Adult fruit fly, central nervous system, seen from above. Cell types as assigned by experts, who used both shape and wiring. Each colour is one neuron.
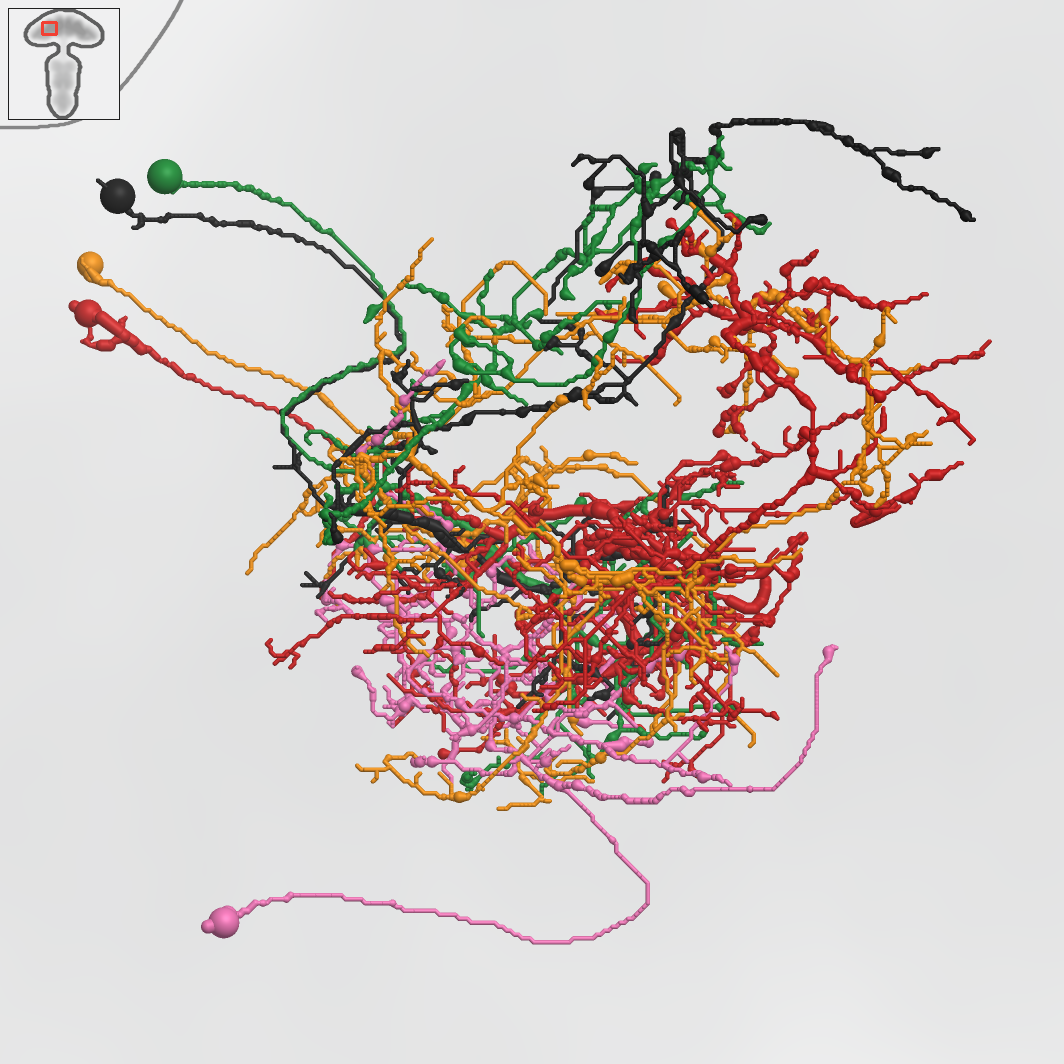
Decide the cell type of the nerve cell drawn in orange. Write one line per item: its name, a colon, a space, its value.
cell type: LHAV2k13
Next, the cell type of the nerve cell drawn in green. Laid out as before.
cell type: LHAV5a10_b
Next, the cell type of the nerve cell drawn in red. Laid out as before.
cell type: LHAV2k8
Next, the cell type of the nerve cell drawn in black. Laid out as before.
cell type: CB2051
